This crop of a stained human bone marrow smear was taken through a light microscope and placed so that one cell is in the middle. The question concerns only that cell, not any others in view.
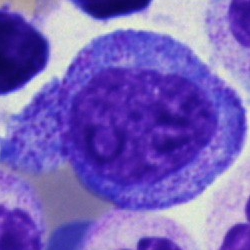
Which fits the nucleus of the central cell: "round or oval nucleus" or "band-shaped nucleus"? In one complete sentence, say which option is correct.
There is a compact round or oval nucleus in this cell.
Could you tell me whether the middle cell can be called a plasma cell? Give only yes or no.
no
